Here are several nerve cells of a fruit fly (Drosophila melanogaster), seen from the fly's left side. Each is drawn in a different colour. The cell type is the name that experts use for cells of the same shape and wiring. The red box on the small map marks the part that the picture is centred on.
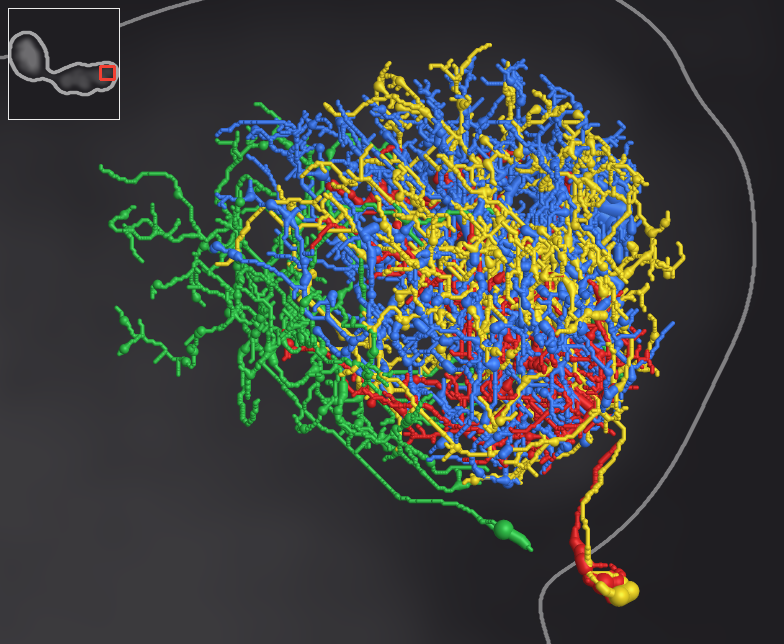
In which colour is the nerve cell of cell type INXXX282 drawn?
red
